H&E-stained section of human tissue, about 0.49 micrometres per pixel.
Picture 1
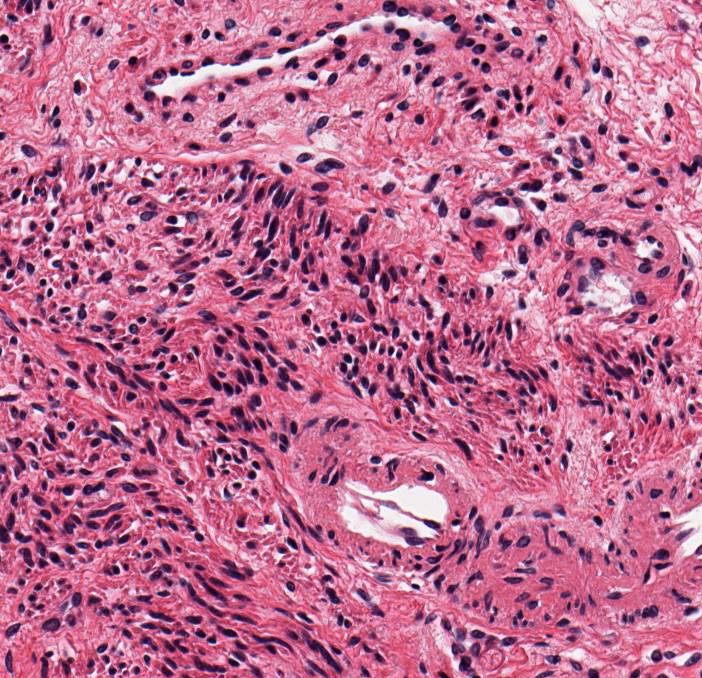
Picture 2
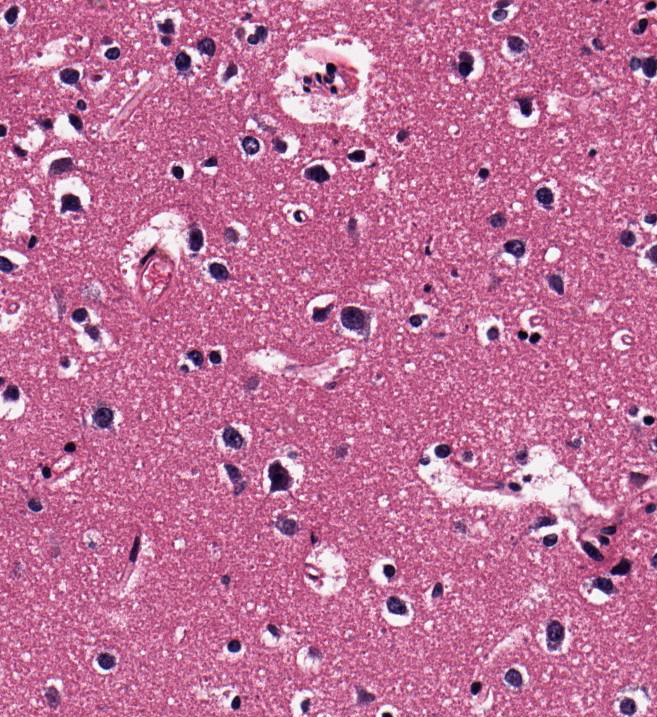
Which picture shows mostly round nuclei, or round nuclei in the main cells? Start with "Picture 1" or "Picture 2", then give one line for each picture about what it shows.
Picture 2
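In picture 1: The spindle cells have elongated, dark-staining oval to wavy nuclei with scant pink cytoplasm.
In picture 2: Most nuclei are small, round and darkly stained.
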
